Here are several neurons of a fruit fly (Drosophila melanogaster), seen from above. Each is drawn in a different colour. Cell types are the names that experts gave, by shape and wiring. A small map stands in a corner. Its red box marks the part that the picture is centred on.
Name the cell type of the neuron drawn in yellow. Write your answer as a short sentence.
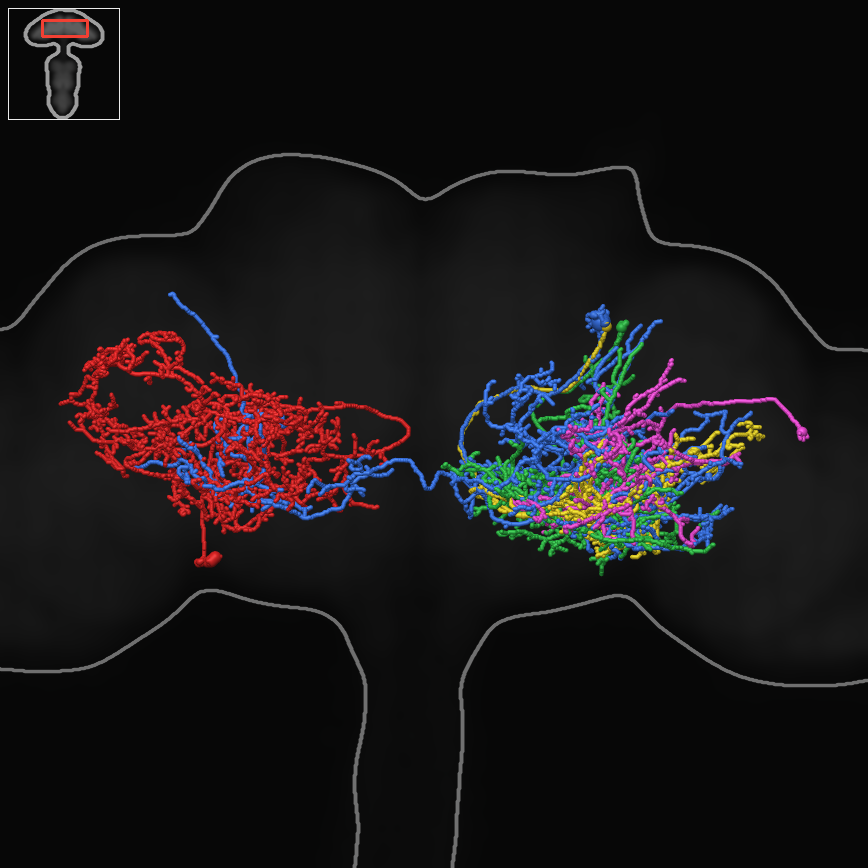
The cell type is PLP076.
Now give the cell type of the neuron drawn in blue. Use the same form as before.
The cell type is PLP074.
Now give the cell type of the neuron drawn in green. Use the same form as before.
The cell type is PLP075.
